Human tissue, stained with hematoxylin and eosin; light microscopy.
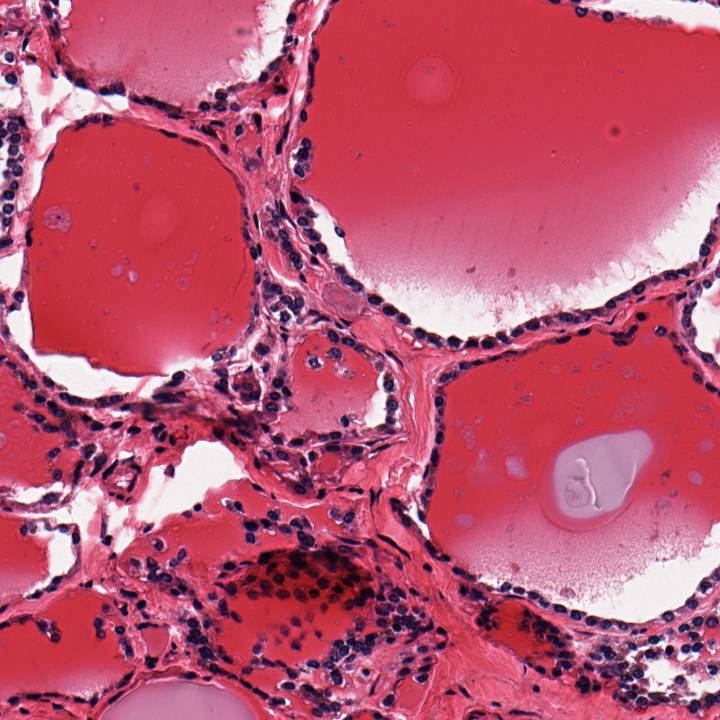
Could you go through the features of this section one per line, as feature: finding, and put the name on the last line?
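Architecture: closed, rounded to polygonal follicles of varying size
Largest follicles: upper right and right side
Lumens: filled with homogeneous, deeply eosinophilic colloid
Lining: single layer of flattened to low cuboidal cells
Nuclei: small, dark, round
Smaller follicles: crowded along bottom and lower left
Tissue: thyroid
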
